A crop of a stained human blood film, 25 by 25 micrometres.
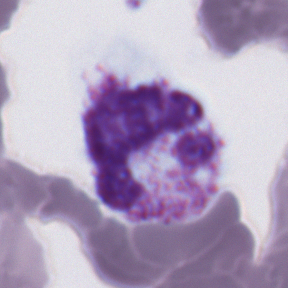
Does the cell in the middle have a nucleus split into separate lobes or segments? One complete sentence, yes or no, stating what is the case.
Yes, this cell's nucleus is lobed, with two or more segments.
